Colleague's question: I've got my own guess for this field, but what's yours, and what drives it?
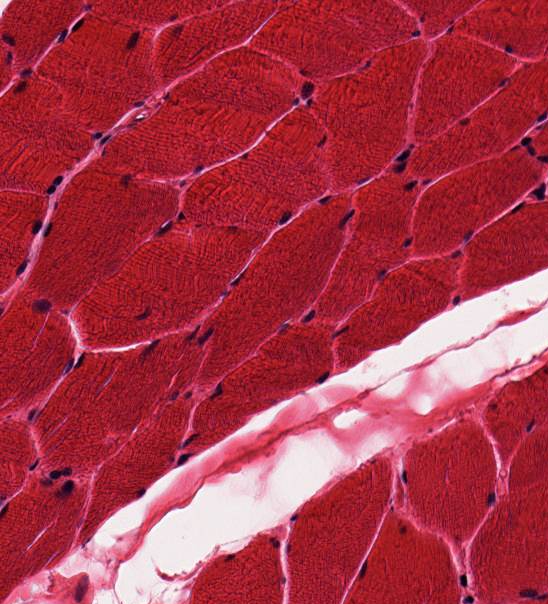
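This is skeletal muscle. The giveaway is where the small dark nuclei sit: at the edges of the fibres, not in their centres.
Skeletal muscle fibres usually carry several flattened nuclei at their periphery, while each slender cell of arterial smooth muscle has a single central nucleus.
A thin, pale pink strand of connective tissue parts each fibre from its neighbours, and a band of pale loose connective tissue runs diagonally from the lower left toward the right.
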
